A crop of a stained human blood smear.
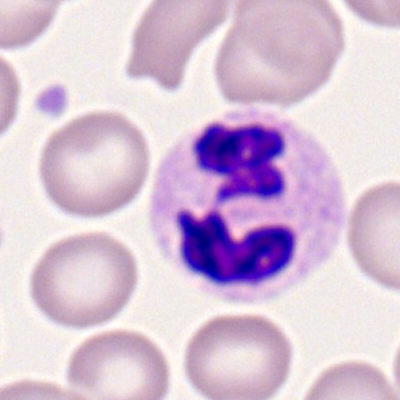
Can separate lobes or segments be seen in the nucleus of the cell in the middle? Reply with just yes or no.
Yes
